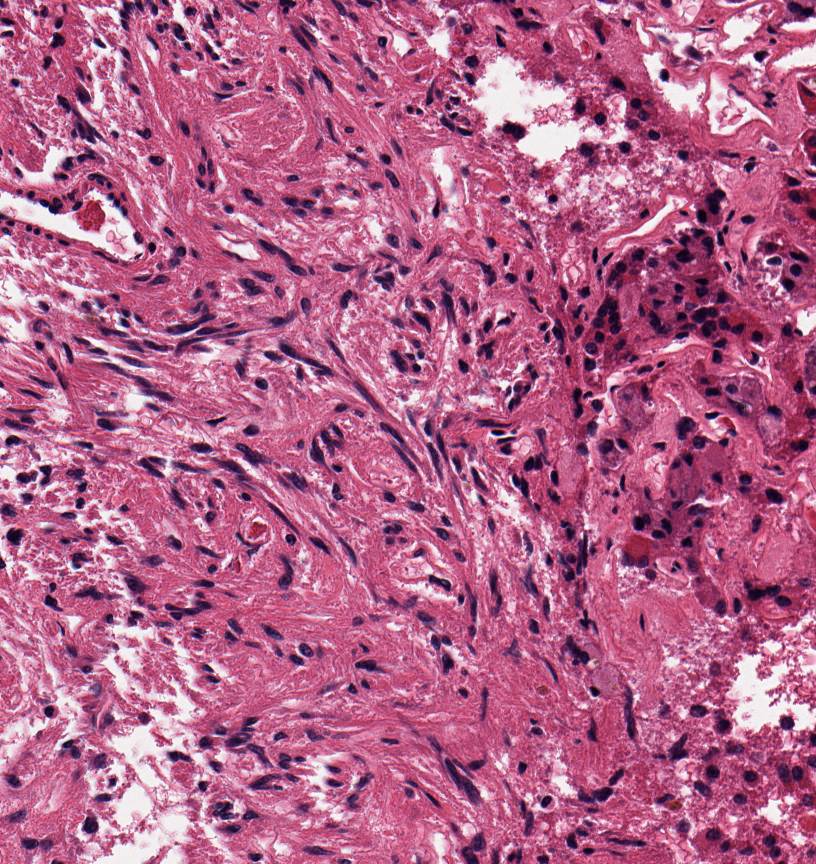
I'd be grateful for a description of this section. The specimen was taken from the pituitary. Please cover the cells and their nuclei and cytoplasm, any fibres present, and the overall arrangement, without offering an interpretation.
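Spindle cells set in collagenous stroma occupy the left and centre of the field; at the right edge, around the middle, lies a cluster of plumper rounded cells. The pink collagen fibres form wavy, interlacing, swirling bundles rather than running in one parallel direction. Spindle-cell nuclei are slender, elongated and darkly stained. Near the upper left, a small thin-walled vessel holds red blood cells in its lumen.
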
